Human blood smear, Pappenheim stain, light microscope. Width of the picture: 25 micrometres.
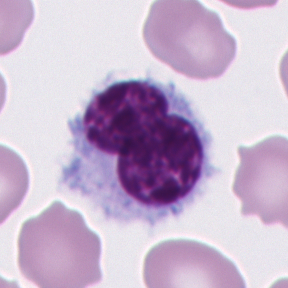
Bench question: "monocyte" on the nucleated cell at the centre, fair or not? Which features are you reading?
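What decides is the cell border: it is ragged and fringed all round with fine hair-like projections.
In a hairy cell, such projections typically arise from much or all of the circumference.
The cell is therefore a hairy cell, not a monocyte. Its cytoplasm is pale greyish-blue and shows no distinct granules, in keeping with a hairy cell.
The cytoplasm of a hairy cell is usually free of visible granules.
Some findings would fit a monocyte as well. The cell measures about 13 micrometres across.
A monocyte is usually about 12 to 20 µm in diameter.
No nucleolus can be seen in the nucleus, whose chromatin is dark purple and condensed into coarse clumps.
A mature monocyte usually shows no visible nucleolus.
The nucleus measures about 12 by 8 micrometres and fills about 60% of the cell's area. No red cell touches the cell, which has clear background on all sides.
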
